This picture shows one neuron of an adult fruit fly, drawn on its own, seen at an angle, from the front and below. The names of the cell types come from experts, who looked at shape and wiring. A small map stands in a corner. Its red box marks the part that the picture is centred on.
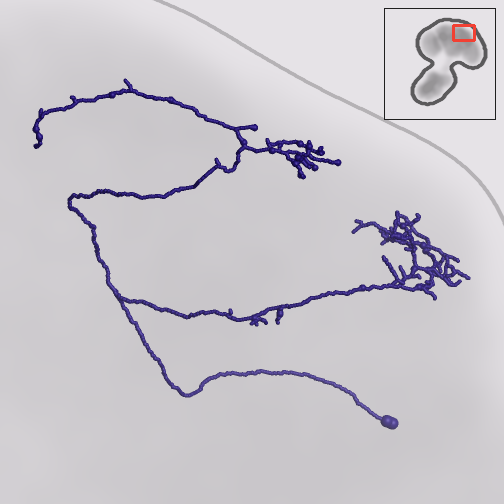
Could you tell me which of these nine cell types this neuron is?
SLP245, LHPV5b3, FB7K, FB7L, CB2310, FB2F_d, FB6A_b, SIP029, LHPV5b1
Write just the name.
SLP245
